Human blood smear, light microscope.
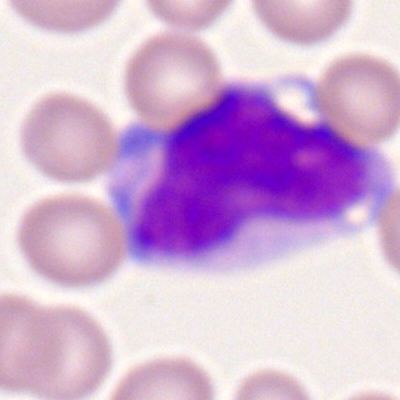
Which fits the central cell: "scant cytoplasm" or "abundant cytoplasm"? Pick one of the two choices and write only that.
Scant cytoplasm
